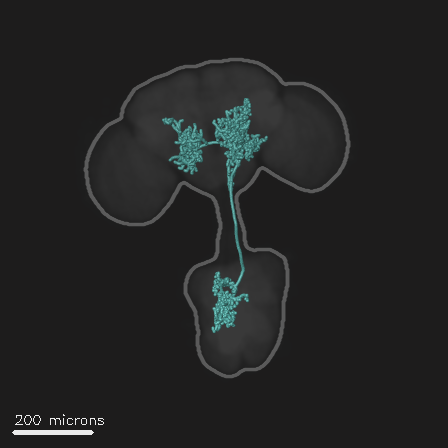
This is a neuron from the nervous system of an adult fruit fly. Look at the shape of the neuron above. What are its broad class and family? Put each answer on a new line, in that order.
ascending neuron
hemilineage 06B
